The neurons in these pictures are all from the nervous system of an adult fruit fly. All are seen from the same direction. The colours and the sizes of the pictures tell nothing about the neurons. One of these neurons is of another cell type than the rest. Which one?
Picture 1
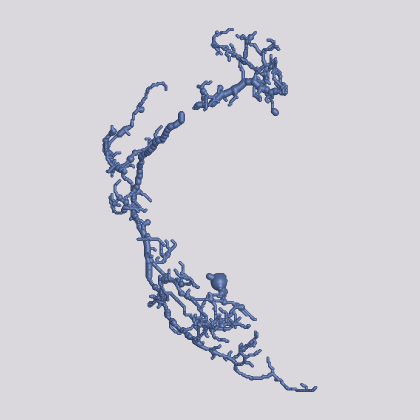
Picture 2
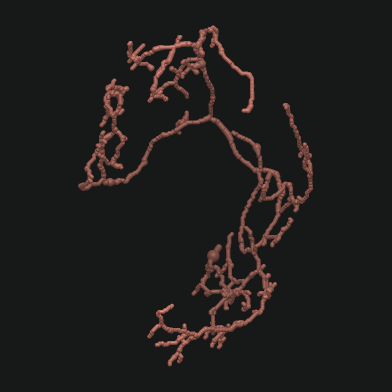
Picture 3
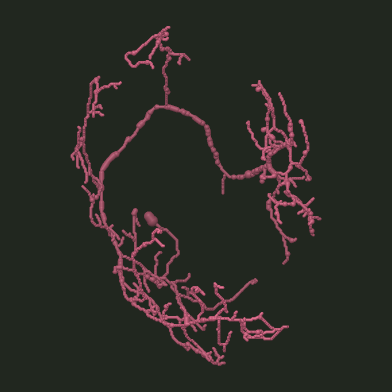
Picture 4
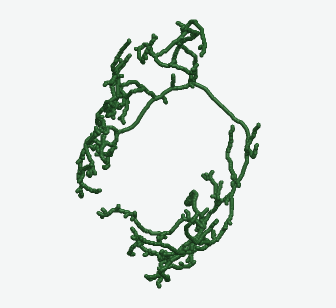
1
